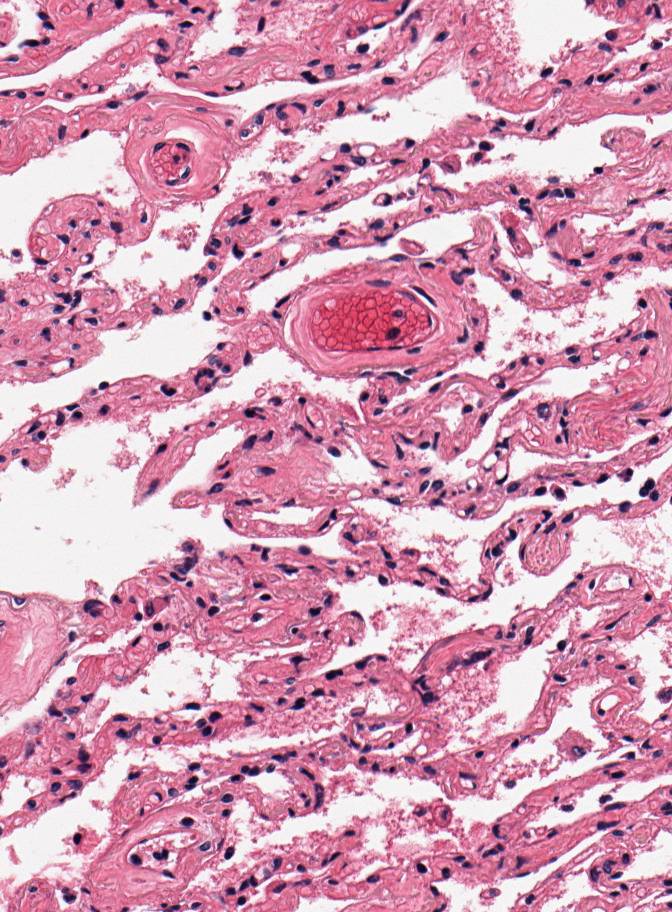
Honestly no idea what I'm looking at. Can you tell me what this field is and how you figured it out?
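Alveolus, as I read it: a loose network of branching pink septa separates many irregular empty spaces. Those septa are pink fibrous stroma with scattered dark oval to spindle-shaped nuclei.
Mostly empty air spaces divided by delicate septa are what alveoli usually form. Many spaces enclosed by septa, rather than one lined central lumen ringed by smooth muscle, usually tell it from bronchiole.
Some spaces hold faint pale pink granular material, and I find no glands or fat cells.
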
